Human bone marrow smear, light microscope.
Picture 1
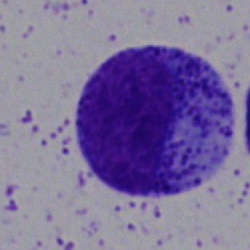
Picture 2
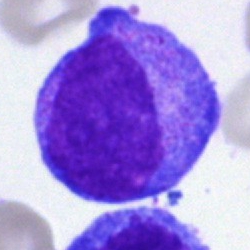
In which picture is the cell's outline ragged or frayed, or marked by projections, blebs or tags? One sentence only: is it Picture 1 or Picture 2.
It is in Picture 2 that the cell has a rough outline.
